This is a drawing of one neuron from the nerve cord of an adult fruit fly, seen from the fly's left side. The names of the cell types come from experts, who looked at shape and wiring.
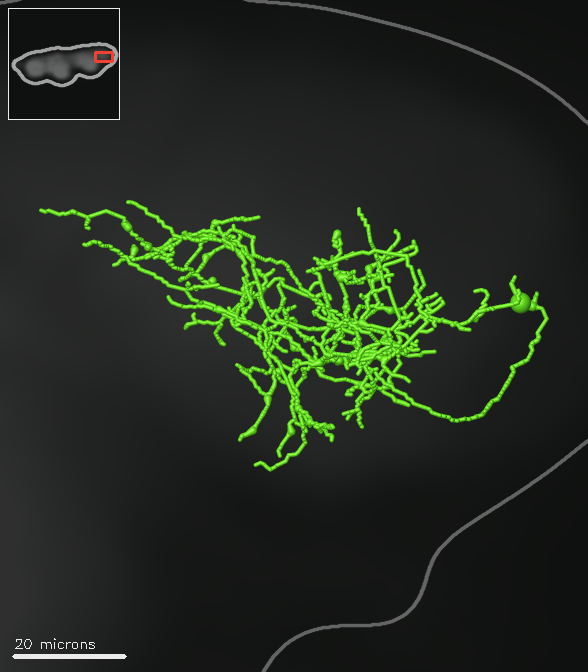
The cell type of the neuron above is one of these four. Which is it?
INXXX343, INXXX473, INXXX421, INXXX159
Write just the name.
INXXX421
